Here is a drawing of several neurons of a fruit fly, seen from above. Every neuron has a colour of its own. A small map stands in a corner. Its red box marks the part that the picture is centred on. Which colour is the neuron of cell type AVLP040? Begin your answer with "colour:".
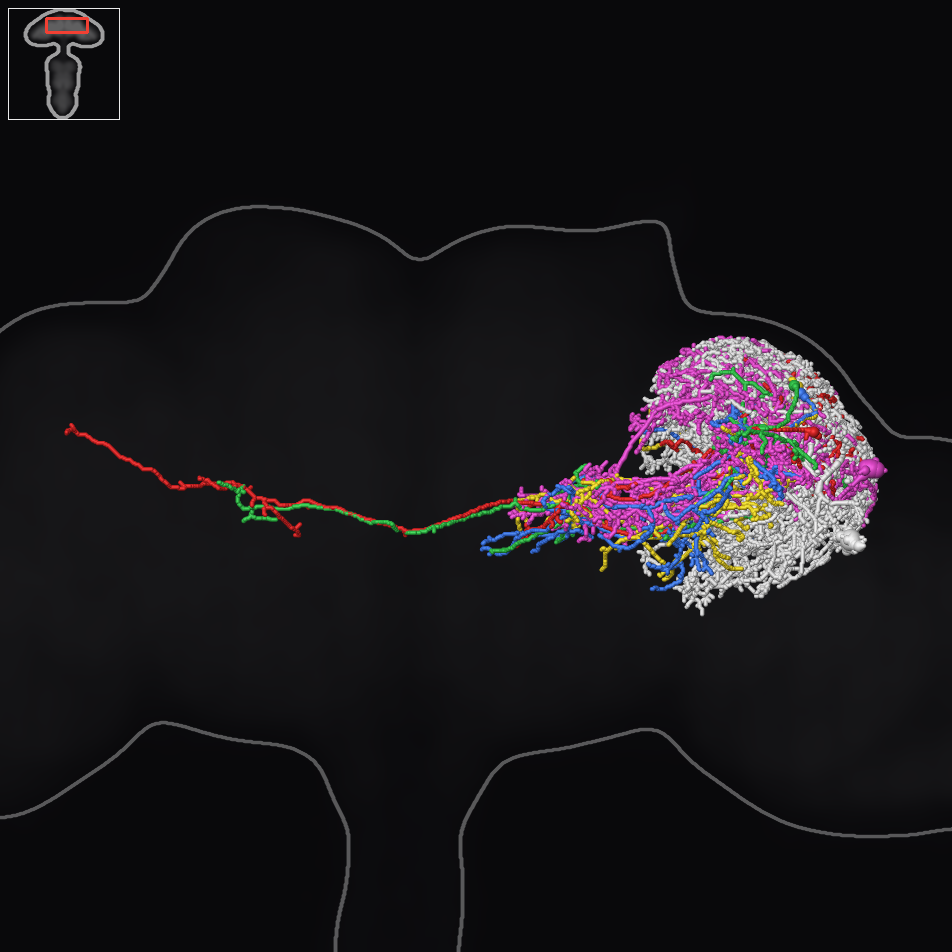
colour: green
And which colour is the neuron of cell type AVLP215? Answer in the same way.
colour: magenta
